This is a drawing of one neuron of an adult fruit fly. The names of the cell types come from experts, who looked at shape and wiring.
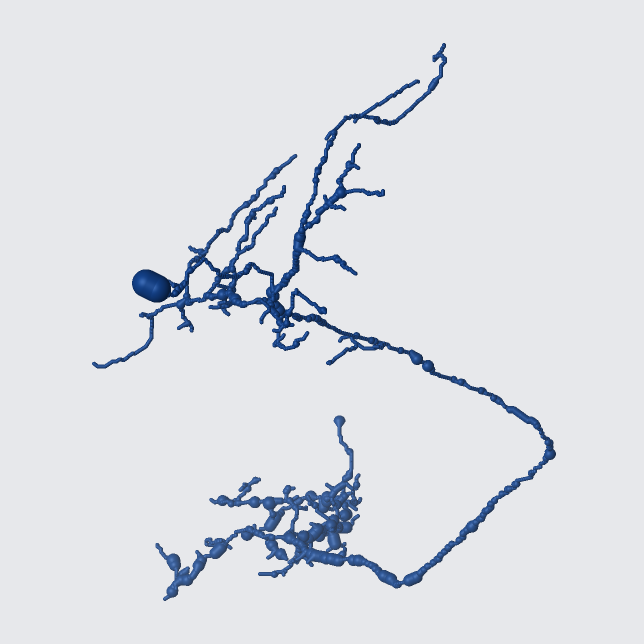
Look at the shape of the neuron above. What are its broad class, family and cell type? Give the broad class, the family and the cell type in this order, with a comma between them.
central-brain intrinsic neuron, hemilineage DM5_central, CB1547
